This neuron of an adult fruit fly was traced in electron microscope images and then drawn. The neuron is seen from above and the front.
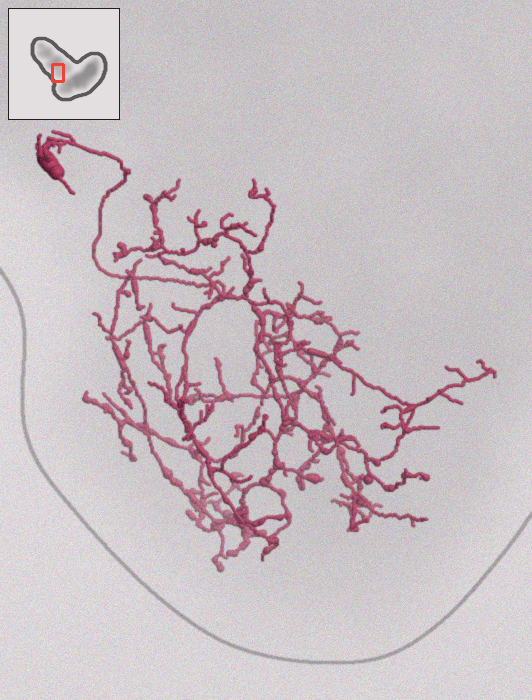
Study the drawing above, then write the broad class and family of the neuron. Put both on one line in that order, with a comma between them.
nerve-cord intrinsic neuron, hemilineage 21A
